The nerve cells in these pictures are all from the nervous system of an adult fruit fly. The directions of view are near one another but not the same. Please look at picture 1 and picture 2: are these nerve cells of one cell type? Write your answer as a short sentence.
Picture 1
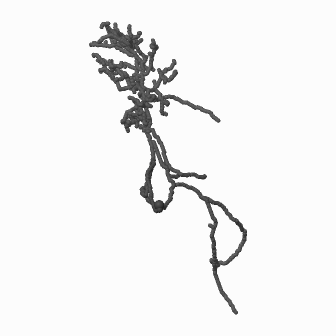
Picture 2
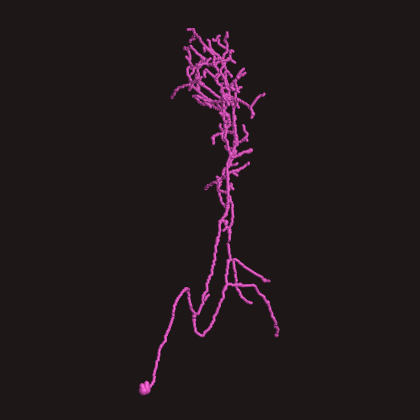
They are of the same cell type.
